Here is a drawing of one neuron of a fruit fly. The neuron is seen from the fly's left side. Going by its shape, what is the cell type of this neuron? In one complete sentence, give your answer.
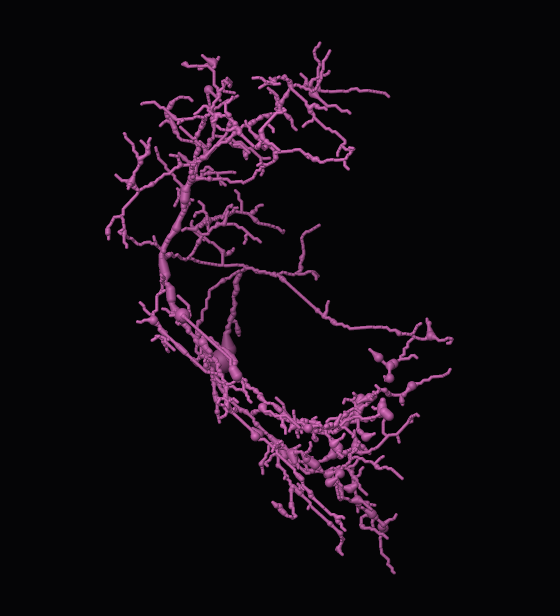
The neuron here is of the cell type CRE043_c2.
